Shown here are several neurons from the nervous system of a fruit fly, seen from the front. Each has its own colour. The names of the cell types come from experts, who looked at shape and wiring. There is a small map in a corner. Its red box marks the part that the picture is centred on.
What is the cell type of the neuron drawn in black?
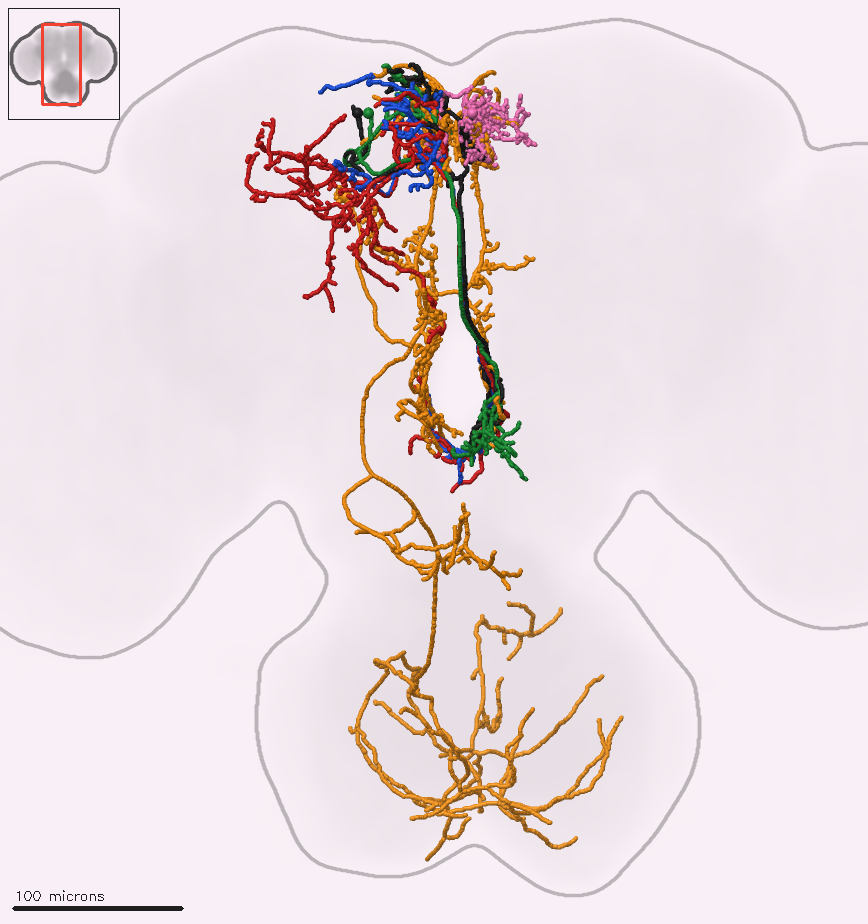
SMP482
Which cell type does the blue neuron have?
SMP469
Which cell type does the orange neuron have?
DNp14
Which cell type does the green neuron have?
SMP487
